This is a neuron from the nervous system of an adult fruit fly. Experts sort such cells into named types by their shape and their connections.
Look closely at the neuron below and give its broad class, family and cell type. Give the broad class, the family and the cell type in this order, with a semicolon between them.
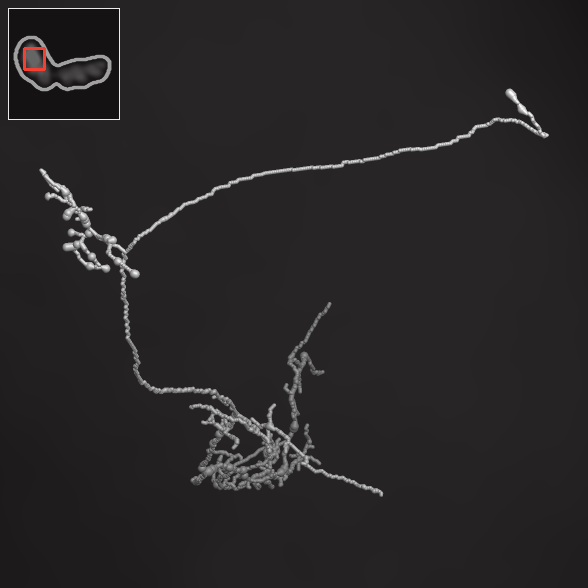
central-brain intrinsic neuron; hemilineage AOTUv3_ventral; AOTU039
